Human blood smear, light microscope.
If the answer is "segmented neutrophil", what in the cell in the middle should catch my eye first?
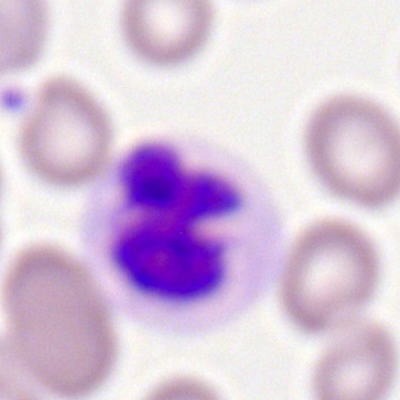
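In this segmented neutrophil, the plentiful cytoplasm is pale lilac-pink, which fits.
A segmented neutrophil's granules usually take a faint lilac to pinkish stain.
Also seen are a round, smooth outline, dense clumped chromatin staining deep purple, and cytoplasm without vacuoles.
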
